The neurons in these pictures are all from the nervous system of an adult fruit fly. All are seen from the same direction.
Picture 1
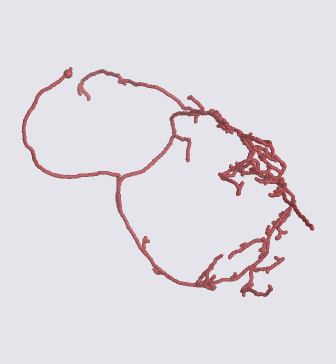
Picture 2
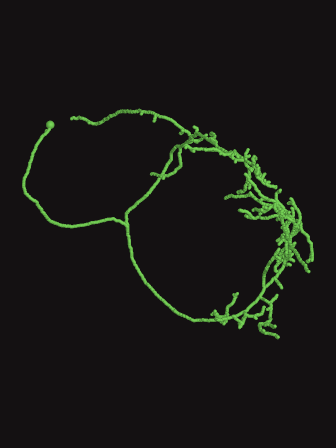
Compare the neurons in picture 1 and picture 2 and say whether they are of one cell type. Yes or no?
yes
